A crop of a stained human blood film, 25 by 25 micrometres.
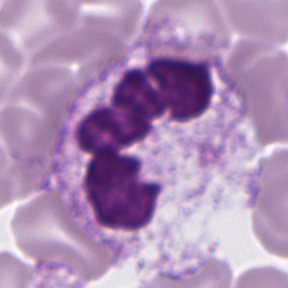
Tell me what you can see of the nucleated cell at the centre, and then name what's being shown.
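Nucleus: four separate lobes in a curved chain, upper right to lower left. Cytoplasm: plentiful, very pale, almost colourless, with fine small lilac granules throughout. Cell: segmented neutrophil.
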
